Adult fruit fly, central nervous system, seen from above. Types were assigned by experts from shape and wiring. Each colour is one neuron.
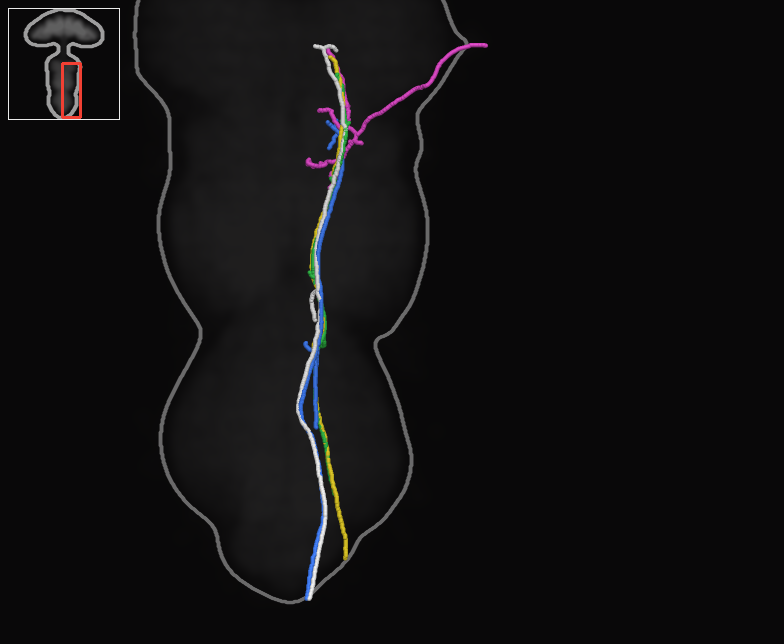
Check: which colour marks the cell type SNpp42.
yellow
